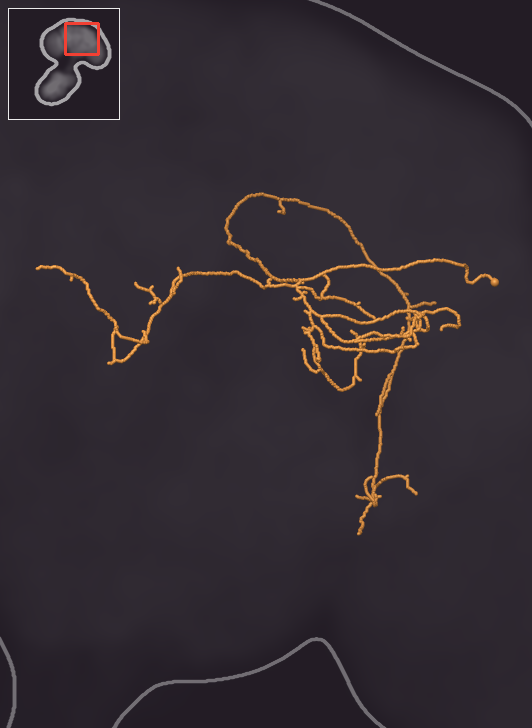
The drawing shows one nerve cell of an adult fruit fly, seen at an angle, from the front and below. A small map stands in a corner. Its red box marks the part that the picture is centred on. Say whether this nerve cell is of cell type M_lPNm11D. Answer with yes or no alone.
no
